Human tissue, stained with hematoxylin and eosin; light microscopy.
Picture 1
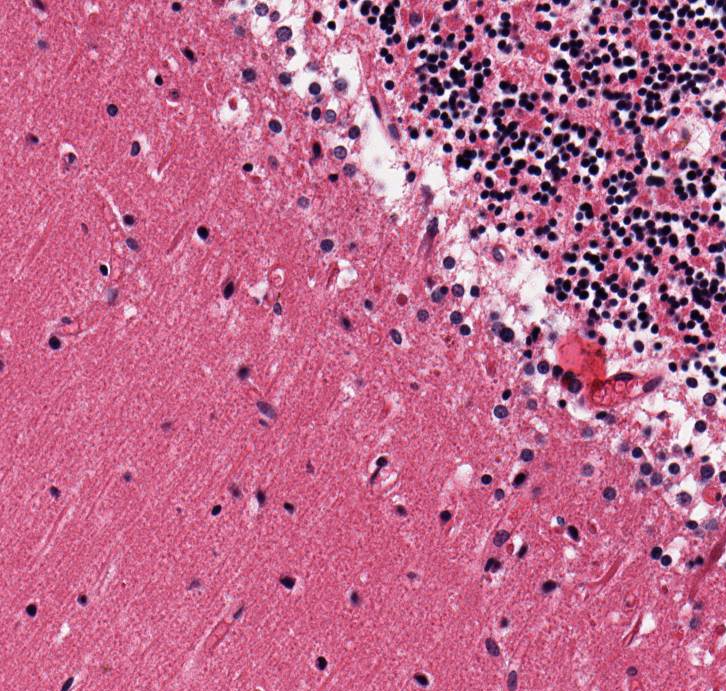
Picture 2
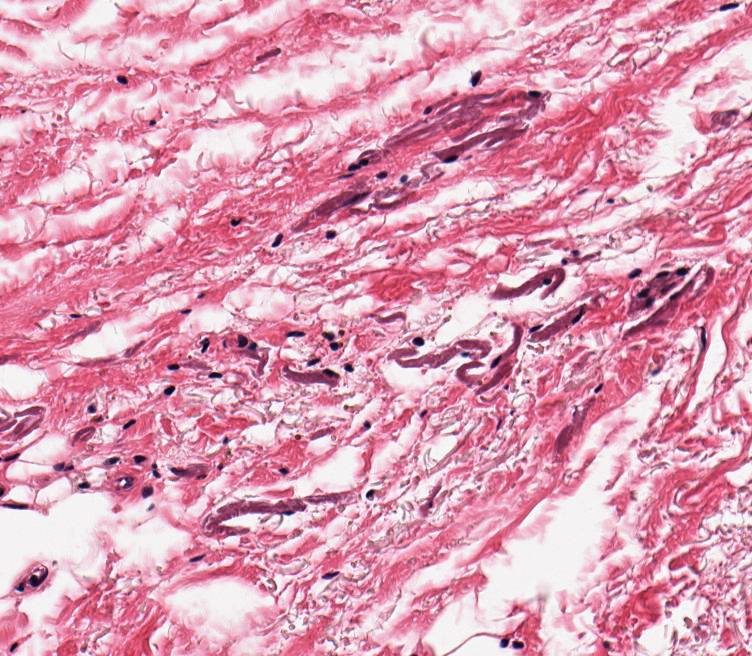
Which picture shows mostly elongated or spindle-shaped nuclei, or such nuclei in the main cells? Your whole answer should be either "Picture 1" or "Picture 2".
Picture 2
